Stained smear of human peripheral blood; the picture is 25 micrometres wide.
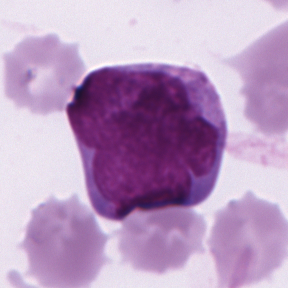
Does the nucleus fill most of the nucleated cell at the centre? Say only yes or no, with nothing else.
Yes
